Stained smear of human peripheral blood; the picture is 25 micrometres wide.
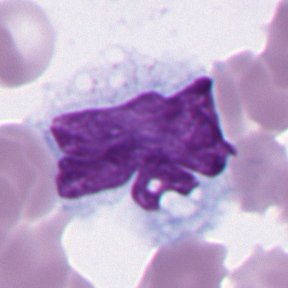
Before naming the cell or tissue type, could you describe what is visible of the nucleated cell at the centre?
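Near its lower edge the nucleus loops round a small clear gap. Above the nucleus, many small clear vacuoles make the cytoplasm look foamy, and there are no coarse dark granules in it. The outer border of the cell is faint and irregular. It's a monocyte.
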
